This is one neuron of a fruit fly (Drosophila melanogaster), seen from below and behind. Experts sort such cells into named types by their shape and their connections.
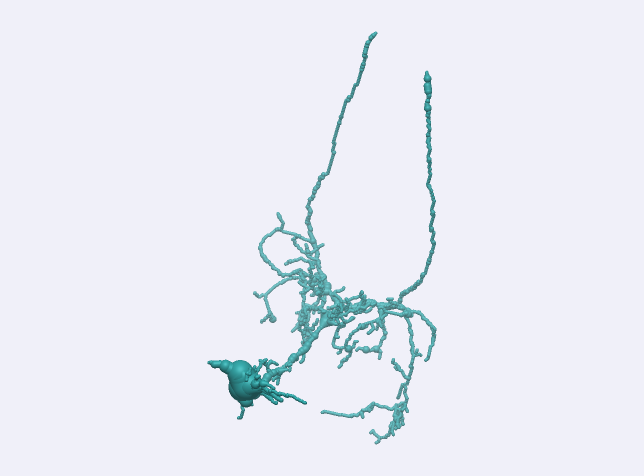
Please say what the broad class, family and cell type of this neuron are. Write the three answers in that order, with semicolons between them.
efferent neuron of the nerve cord; hemilineage 00B; EN00B026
